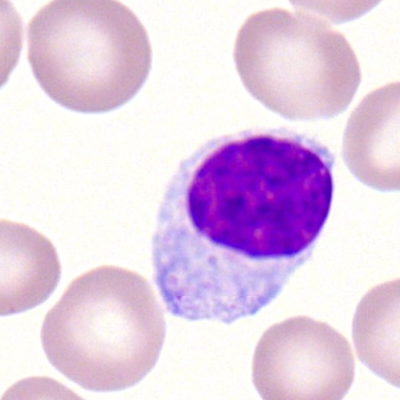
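Lymphocyte in a stained blood smear under the light microscope. Cytoplasm: abundant, pale grey-blue, lying mostly below and to the left of the nucleus. Granules: fine, sparse and pinkish-violet, scattered through the cytoplasm. Outline: irregular rather than round.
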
